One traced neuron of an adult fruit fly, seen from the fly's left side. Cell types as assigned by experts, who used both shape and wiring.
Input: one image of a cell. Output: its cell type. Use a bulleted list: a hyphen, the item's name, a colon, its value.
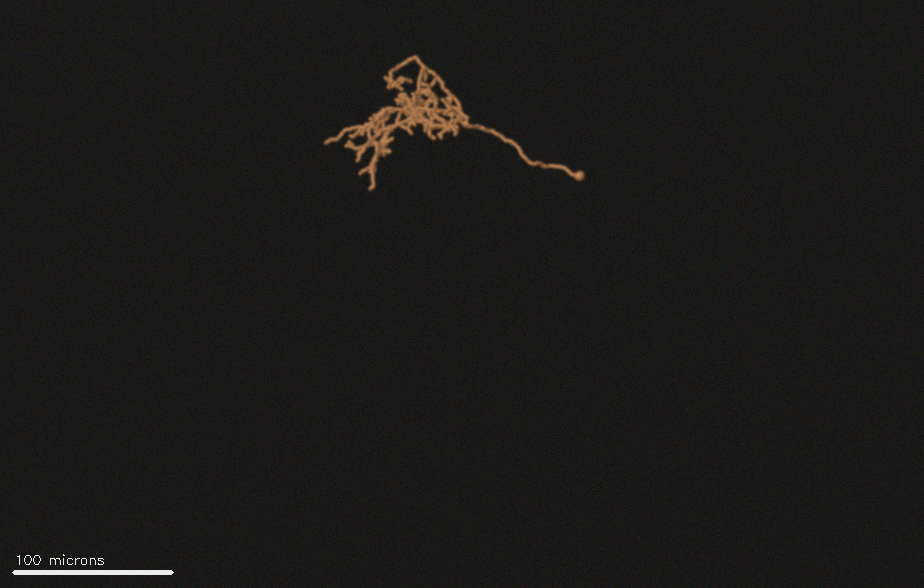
- cell type: SIP071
